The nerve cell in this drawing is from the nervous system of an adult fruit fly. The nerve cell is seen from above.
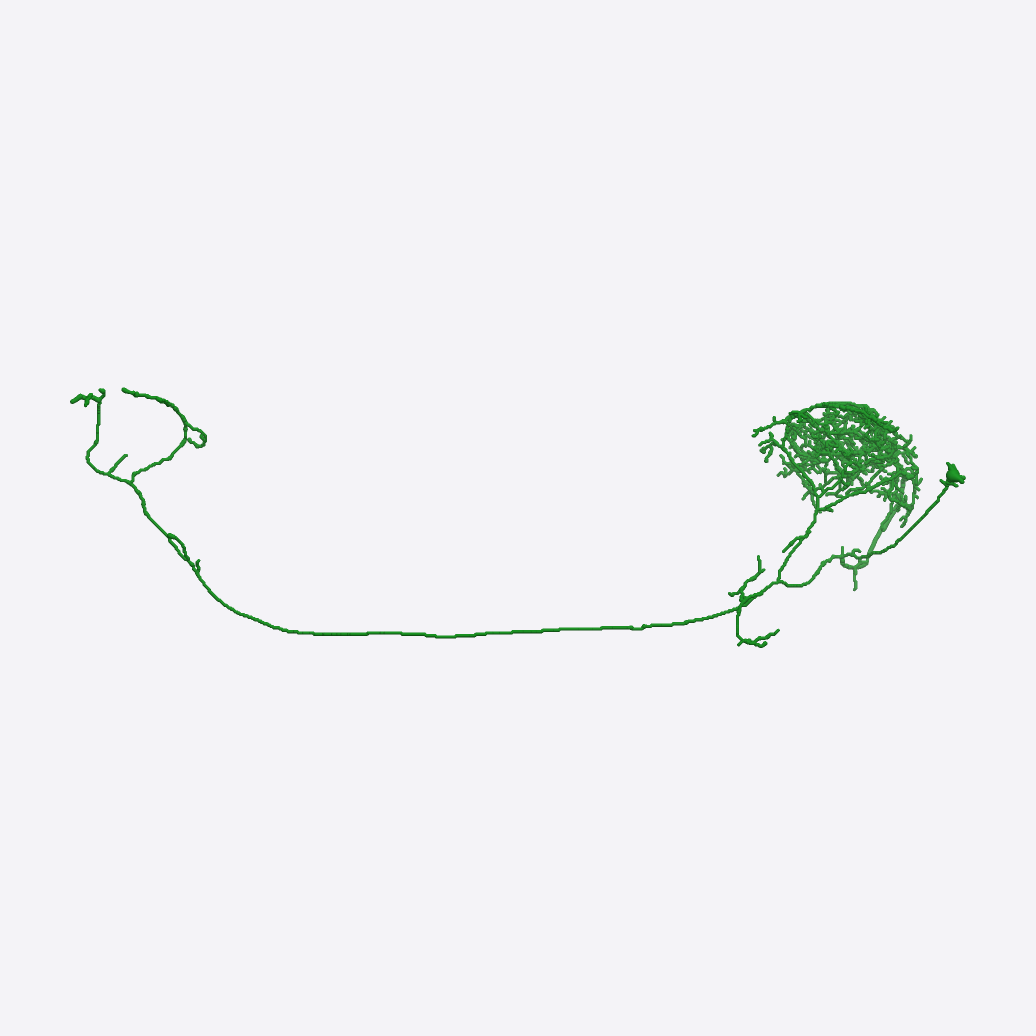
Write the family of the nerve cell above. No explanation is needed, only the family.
hemilineage VLPl&d1_lateral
